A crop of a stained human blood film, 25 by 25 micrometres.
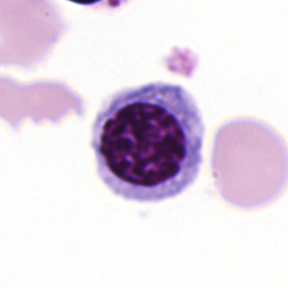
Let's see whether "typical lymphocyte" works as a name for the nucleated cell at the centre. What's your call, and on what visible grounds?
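This cell is a normoblast, and typical lymphocyte does not fit it. The colour of the cytoplasm decides it: the cytoplasm is pale lilac-grey.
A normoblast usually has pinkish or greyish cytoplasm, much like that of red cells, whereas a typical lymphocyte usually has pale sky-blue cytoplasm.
The greyish tone here therefore speaks for normoblast and against typical lymphocyte. The nucleus is round in outline and about 7 micrometres across.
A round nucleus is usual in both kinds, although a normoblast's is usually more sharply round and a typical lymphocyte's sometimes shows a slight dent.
On its roundness alone, the nucleus would suit either name. The nucleus sits near the centre of the cell, with cytoplasm visible all the way around it, and it fills about 50% of the cell's area. The cytoplasm shows no distinct granules and no vacuoles, and the cell outline is round with no projections from the surface.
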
